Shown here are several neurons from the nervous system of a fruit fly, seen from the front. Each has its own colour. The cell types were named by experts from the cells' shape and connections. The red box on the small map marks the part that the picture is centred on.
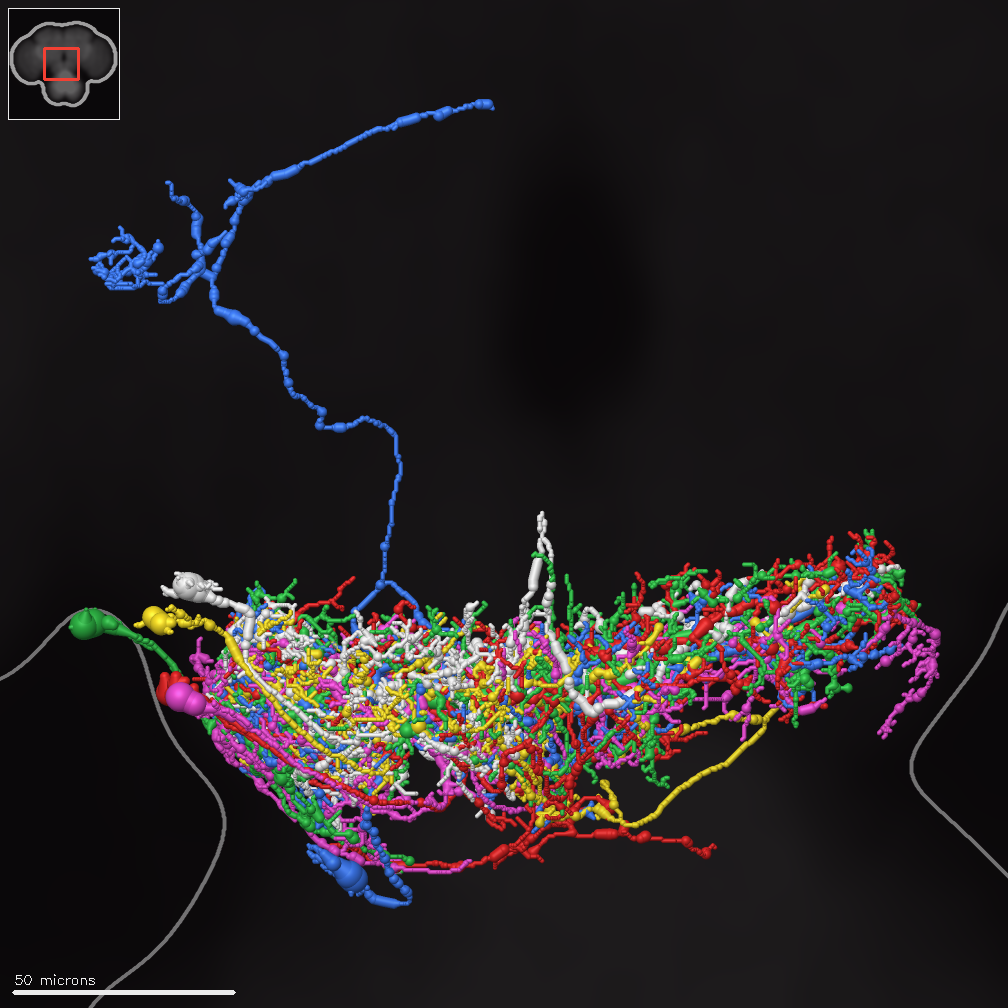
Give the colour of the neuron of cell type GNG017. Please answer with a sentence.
The colour is green.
